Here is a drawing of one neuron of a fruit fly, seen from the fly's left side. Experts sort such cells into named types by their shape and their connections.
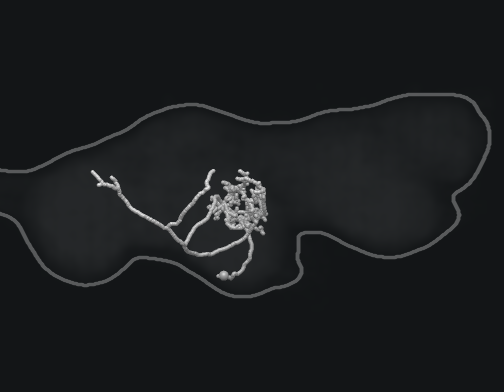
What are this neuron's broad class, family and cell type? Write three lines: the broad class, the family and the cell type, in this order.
nerve-cord intrinsic neuron
hemilineage 12B
IN12B050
